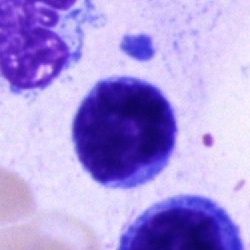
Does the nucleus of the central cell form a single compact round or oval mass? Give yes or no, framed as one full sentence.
Yes, what the nucleus forms is a compact round or oval shape.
